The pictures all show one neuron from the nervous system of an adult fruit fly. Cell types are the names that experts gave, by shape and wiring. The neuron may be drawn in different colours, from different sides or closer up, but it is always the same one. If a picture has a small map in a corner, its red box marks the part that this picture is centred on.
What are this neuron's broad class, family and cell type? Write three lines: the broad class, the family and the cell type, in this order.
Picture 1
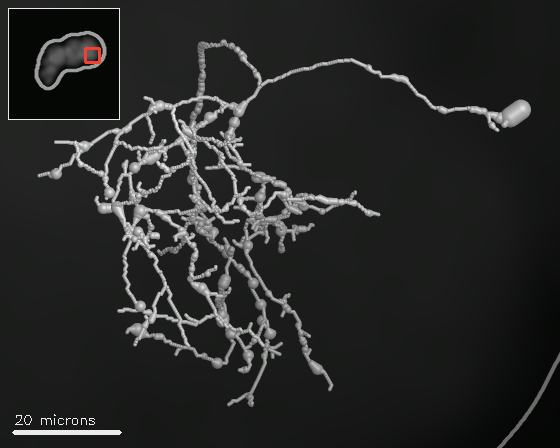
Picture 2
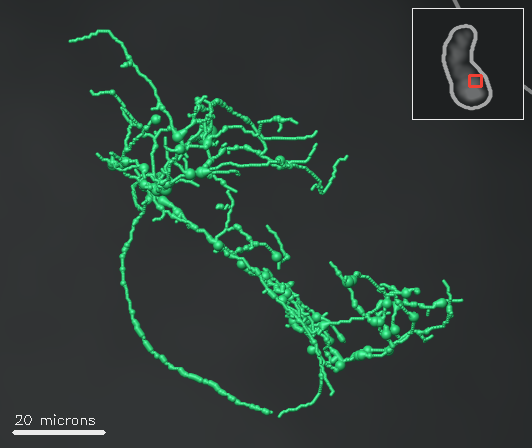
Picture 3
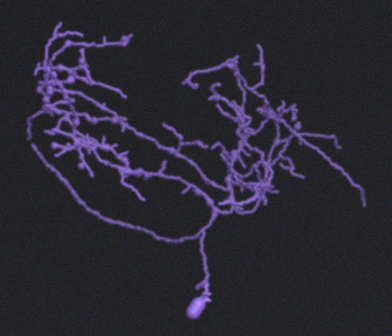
central-brain intrinsic neuron
hemilineage SLPal2
LHAD1a2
